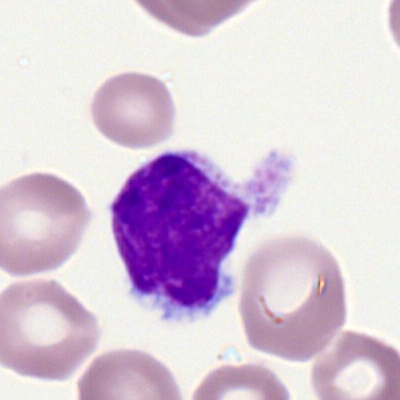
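Lymphocyte, the central cell: the nucleus takes up most of it, I'd say, leaving just a scant rim of cytoplasm. Its chromatin looks dark purple and dense, with a coarse, clumped texture. Up at the upper right there's a cytoplasmic tag holding fine pink-purple granules. Along the lower edge, the cytoplasm frays into a ragged, pale blue fringe.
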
